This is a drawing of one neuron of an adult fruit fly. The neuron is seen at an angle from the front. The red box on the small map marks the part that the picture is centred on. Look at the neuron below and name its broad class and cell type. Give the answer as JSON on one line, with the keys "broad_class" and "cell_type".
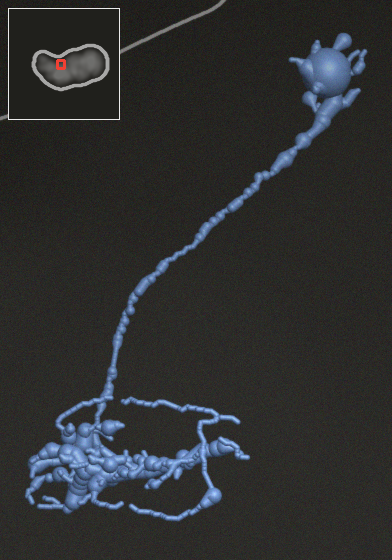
{"broad_class": "optic-lobe intrinsic neuron", "cell_type": "Lai"}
